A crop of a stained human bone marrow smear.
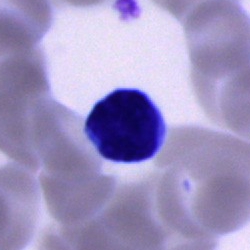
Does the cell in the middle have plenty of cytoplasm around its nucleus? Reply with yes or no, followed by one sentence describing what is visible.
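No. The nucleus fills almost the whole cell, leaving at most a very thin rim of cytoplasm.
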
